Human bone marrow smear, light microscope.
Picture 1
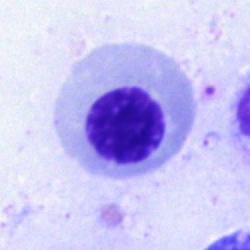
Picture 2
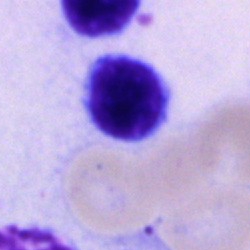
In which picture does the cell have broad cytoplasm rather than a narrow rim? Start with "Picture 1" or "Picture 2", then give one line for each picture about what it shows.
Picture 1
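What picture 1 shows: The cytoplasm forms a wide rim around the nucleus.
What picture 2 shows: Almost no cytoplasm can be seen around the nucleus.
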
